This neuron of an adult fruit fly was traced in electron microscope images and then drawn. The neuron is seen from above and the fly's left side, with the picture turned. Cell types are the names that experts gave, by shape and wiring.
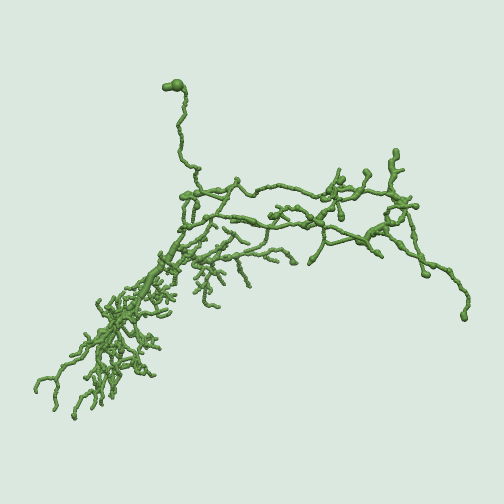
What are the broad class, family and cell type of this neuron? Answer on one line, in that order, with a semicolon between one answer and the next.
nerve-cord intrinsic neuron; hemilineage 08A; IN08A021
